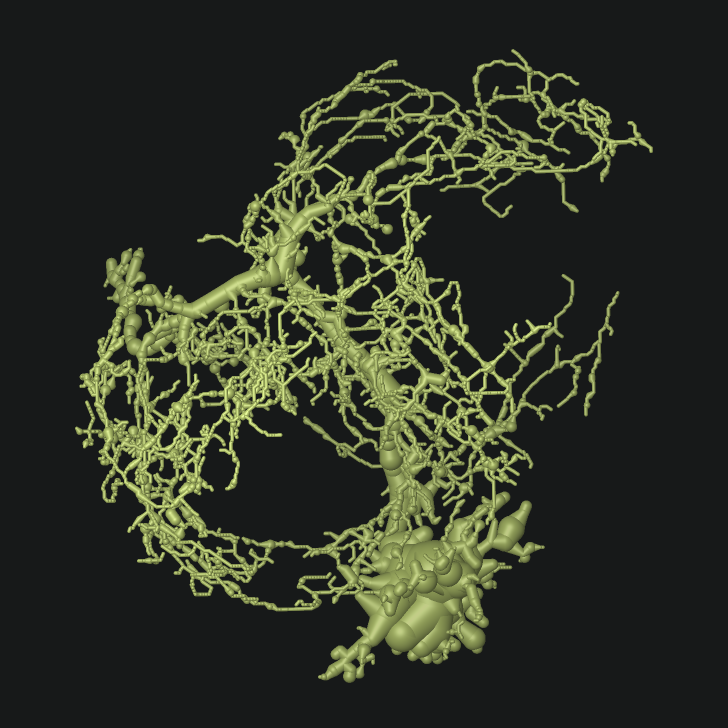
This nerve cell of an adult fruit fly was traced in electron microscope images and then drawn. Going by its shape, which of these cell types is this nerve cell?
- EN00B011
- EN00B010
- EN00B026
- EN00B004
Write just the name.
EN00B004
